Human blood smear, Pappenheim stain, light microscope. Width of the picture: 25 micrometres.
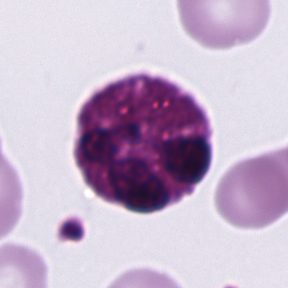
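Eosinophil, the central cell of a stained human peripheral blood smear. First, the outline is round with a finely uneven edge. Next, the nuclear lobes lie mainly in the lower half of the cell. Last, the cytoplasm: a few tiny red-pink dots are scattered in it, and no clear vacuoles are seen.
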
